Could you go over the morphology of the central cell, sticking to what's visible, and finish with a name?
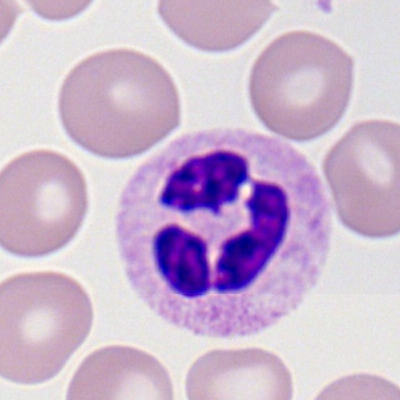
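Quick look: round, smooth outline on this one. The nucleus is divided into several separate lobes. You'll notice fine, faint pinkish-violet granules spread evenly through the cytoplasm, and no vacuoles in it. It's a segmented neutrophil.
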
